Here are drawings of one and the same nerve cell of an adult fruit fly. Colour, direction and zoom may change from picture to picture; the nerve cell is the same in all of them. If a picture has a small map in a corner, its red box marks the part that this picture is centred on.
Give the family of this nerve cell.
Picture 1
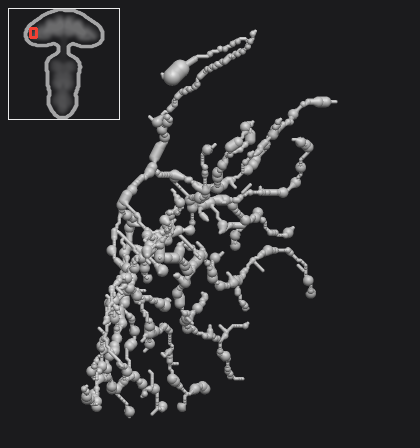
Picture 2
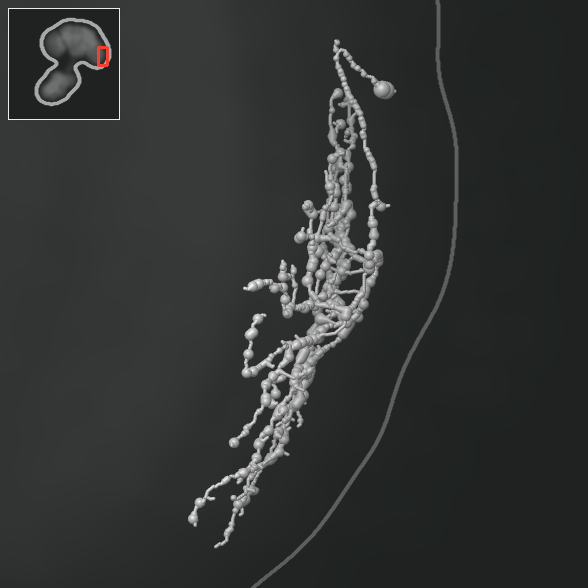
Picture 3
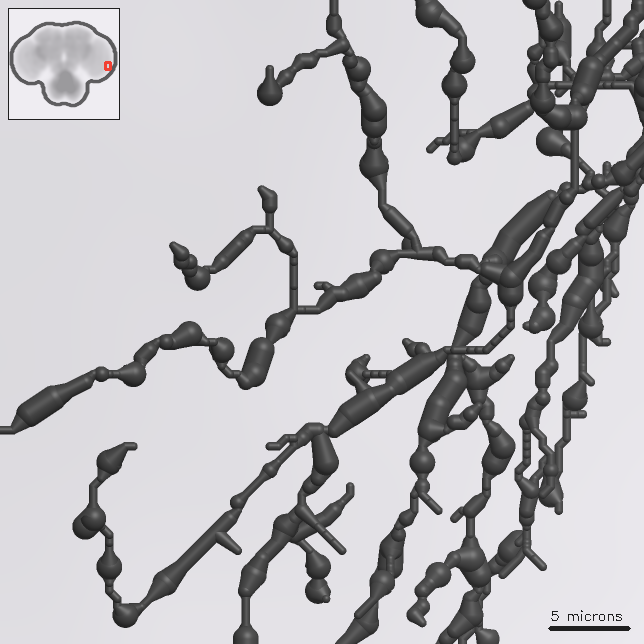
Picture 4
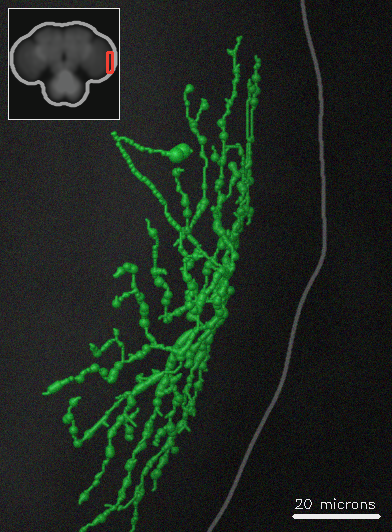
Dm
